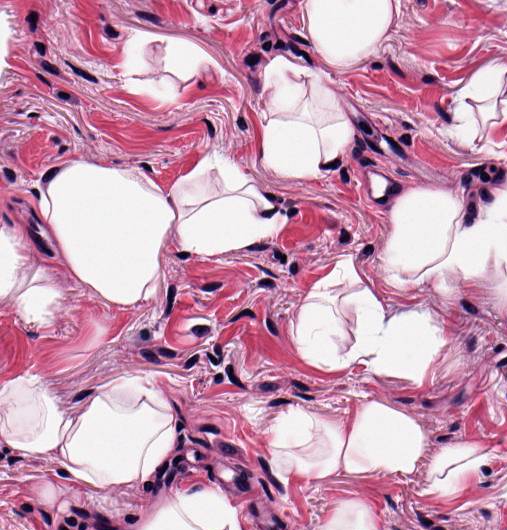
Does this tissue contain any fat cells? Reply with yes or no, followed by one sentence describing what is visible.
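Yes. Wavy bundles of eosinophilic collagen run in varying directions between the adipocytes.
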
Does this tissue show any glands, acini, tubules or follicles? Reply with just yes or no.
No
